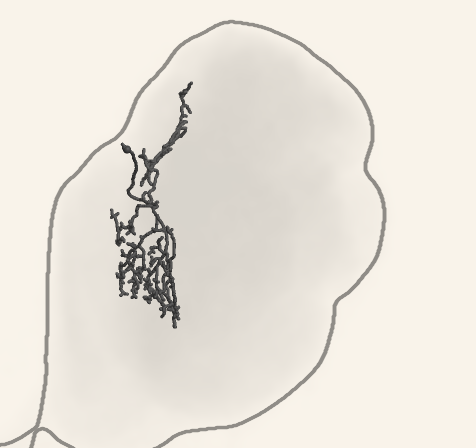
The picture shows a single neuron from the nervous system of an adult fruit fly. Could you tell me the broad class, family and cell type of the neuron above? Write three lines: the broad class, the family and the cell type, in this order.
visual projection neuron
hemilineage VPNp&v1_posterior
LoVP41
